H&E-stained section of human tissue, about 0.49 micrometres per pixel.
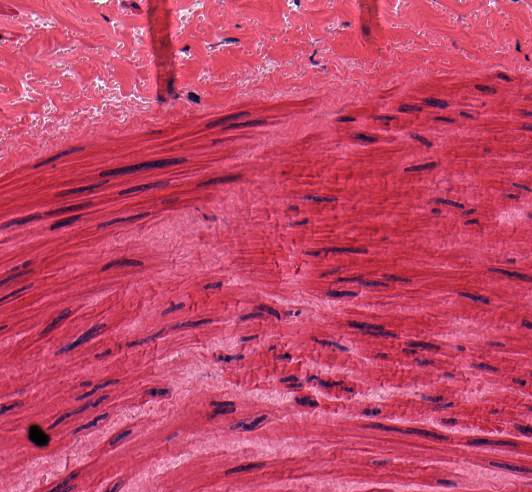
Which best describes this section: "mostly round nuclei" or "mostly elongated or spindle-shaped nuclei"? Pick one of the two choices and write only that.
Mostly elongated or spindle-shaped nuclei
